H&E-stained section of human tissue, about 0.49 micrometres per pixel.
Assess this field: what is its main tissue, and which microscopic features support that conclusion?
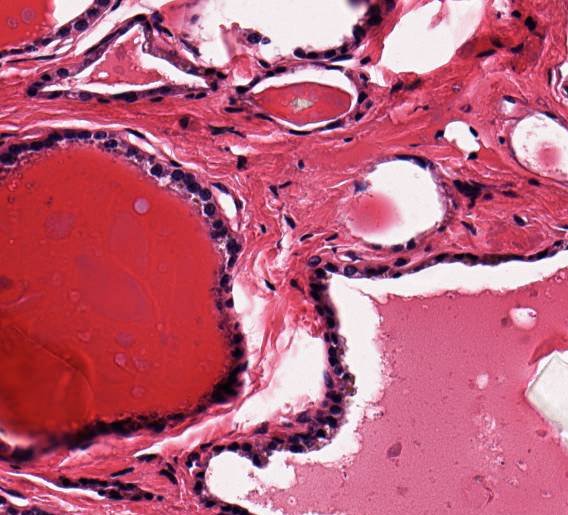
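Thyroid follicle. Rounded spaces of varying size, each epithelium-lined, separated by bands of pink fibrous stroma. Lining: single layer, flattened to low cuboidal cells. Contents: largest space, left, filled with deep red homogeneous material; large space at lower right holds paler pink material.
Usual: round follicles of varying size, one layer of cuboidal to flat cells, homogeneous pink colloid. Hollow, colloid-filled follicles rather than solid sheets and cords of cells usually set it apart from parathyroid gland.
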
